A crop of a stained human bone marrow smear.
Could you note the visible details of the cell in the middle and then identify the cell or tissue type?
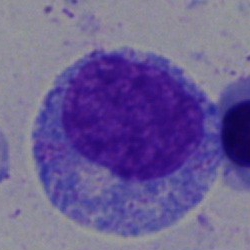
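Let me see: the outline is round. The chromatin looks purple and finely mottled, not coarsely clumped. And the cytoplasm is blue. So this is a myelocyte.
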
